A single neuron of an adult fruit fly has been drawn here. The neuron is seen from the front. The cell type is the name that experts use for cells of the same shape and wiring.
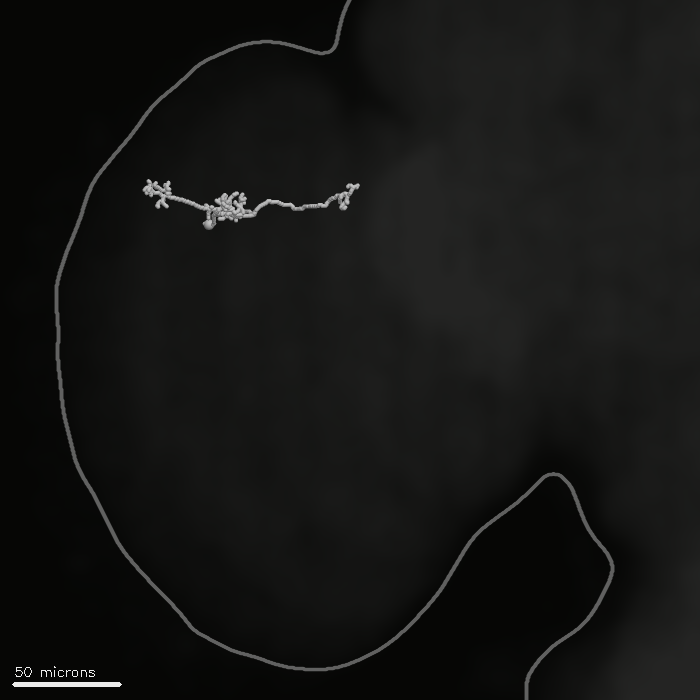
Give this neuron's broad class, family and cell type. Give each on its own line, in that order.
optic-lobe intrinsic neuron
T
T2a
